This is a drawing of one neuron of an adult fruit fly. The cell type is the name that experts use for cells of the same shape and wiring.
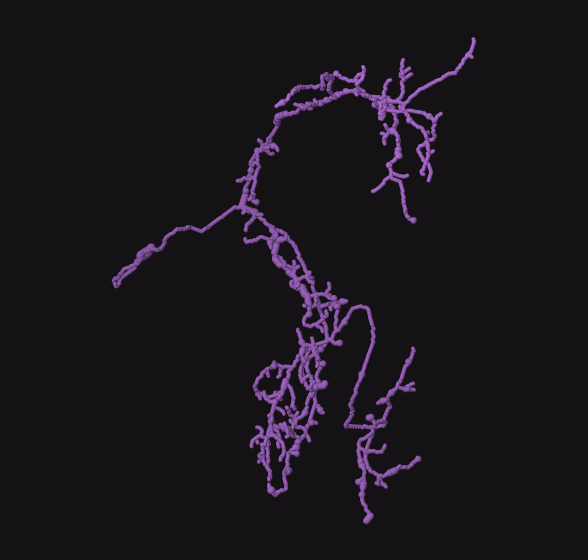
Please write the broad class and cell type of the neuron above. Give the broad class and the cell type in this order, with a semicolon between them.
central-brain intrinsic neuron; ATL036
